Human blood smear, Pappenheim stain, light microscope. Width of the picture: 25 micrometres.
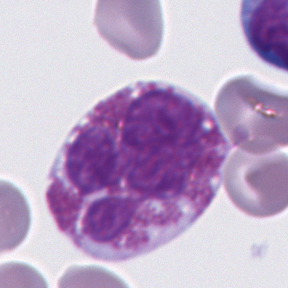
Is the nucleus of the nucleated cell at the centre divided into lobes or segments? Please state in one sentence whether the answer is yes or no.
Yes, the nucleus is formed of separate segments rather than one mass.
